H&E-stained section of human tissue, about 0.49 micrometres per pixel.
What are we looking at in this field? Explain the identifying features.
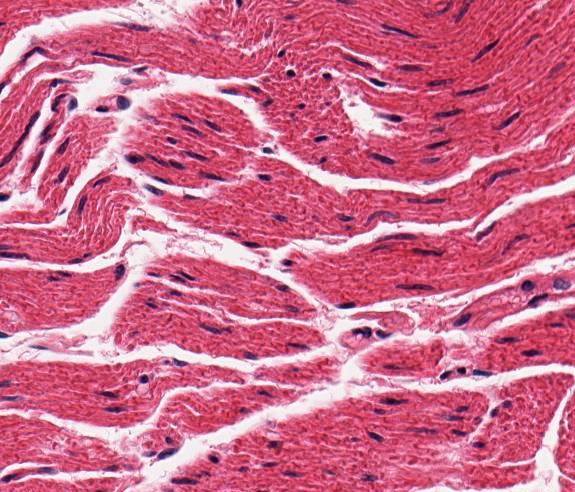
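The tissue shown is smooth muscle. Its nuclei are elongated and dark purple, lie lengthwise along the fibres, and sit within the substance of the fibres rather than in rows at the bundle edges.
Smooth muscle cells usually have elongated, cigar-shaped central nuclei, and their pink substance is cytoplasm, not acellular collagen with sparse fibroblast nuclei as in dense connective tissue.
The fibres form bundles that branch and join one another instead of running as wholly separate parallel strands, and the field holds no fat cells or epithelium.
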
